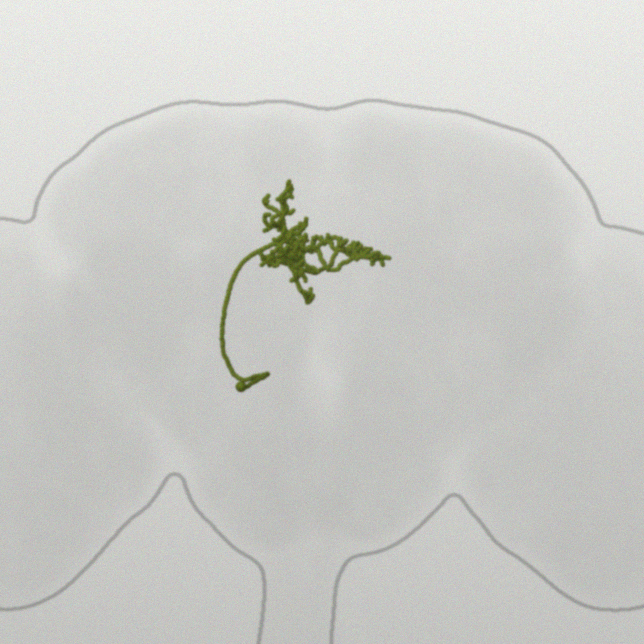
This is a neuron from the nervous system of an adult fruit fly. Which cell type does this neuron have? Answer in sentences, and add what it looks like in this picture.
The cell type is FB4I. This is a central-brain intrinsic neuron. Its cell body lies in the middle of the picture. In this view it is about as wide as it is tall.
